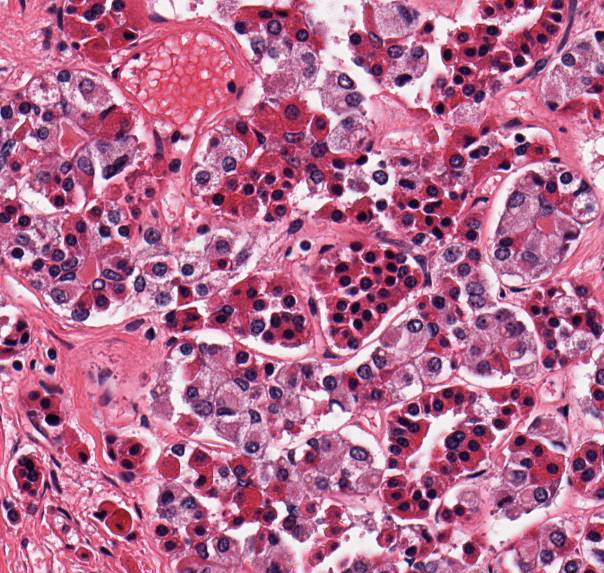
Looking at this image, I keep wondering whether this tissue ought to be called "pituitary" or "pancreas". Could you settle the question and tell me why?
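This is pituitary. Throughout the field the cells lie in small rounded nests and cords separated by thin pink fibrous septa.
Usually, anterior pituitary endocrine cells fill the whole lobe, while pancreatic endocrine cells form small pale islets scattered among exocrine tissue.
Cells with intensely red, eosinophilic cytoplasm share nests with pale grey-purple ones.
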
